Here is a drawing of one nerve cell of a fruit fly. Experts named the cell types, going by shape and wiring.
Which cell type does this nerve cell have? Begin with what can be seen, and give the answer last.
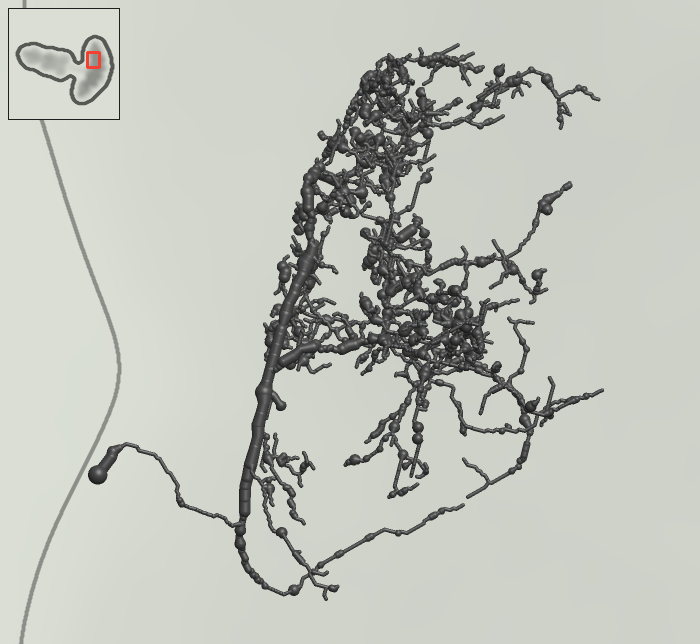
It is in the brain and does not reach the nerve cord. The cell body can be seen at the lower left of the picture. The picture shows more than a hundred branch ends. Its broad class is central-brain intrinsic neuron. It is of cell type PLP129.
